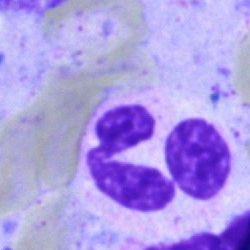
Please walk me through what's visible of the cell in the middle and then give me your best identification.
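Let me see: the outline is rounded. The chromatin is dark purple and coarsely clumped, with some paler patches in it. There's plenty of cytoplasm, very pale lilac, and I can make out fine pinkish-violet granules scattered through it. So this is a segmented neutrophil.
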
